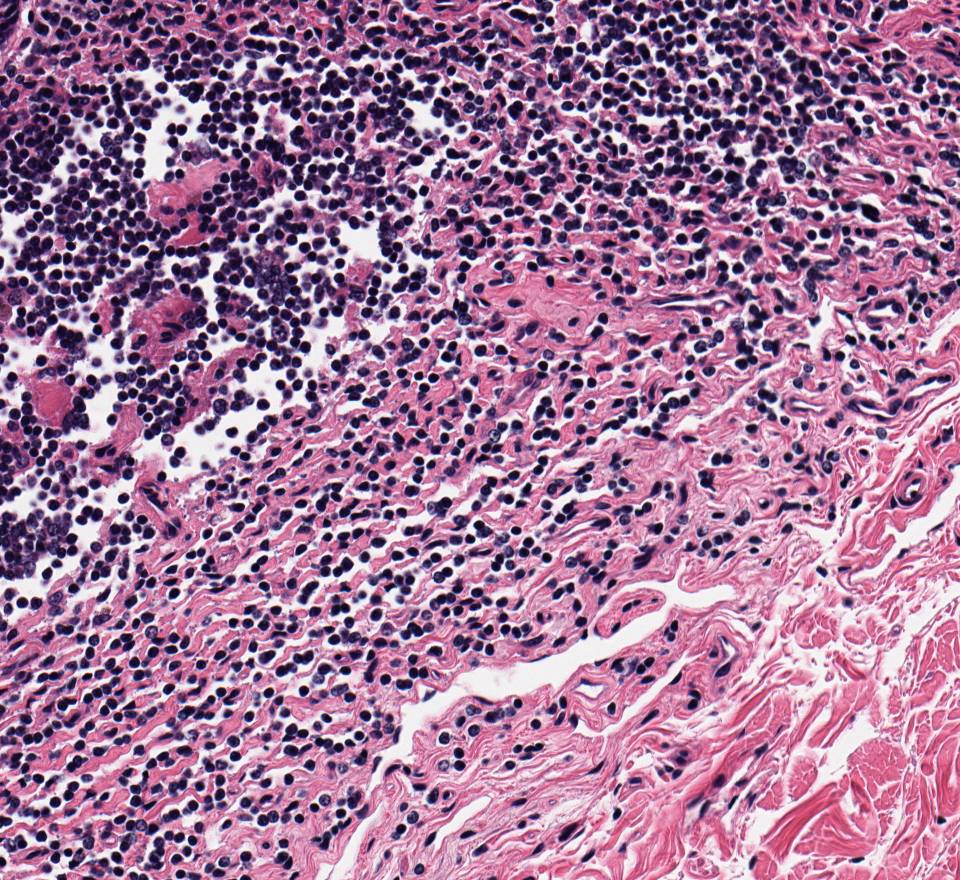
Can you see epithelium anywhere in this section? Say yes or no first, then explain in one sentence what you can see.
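No. No epithelium is present anywhere in the field.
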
